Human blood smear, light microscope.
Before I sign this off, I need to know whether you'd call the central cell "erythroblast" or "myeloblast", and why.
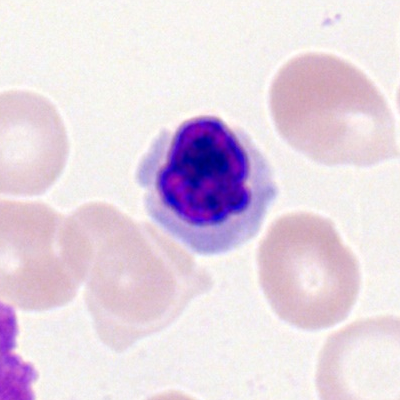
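The answer is erythroblast. First on the list is the chromatin, which is dark purple and coarsely clumped.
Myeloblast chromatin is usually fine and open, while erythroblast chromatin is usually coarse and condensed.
Next, the nucleus fills most of the cell and sits toward its top, leaving only a modest rim of cytoplasm. Last, that cytoplasm is pale blue and forms its widest band below the nucleus.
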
